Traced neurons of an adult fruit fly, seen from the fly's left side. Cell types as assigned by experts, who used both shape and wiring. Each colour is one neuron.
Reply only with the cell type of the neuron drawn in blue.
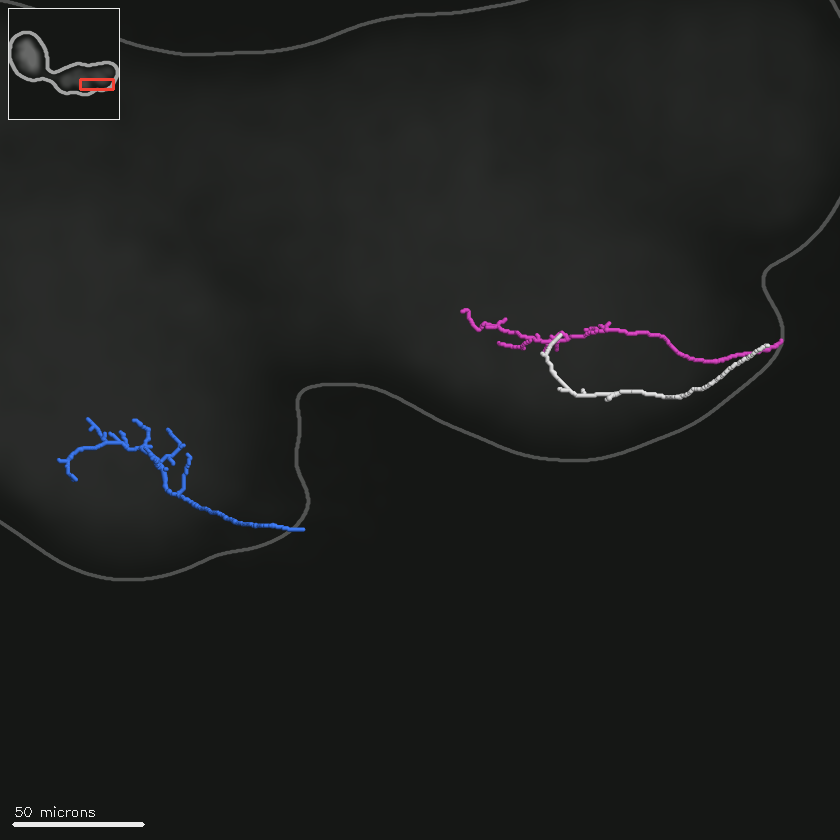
SNta30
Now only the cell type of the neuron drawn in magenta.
LgLG1b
